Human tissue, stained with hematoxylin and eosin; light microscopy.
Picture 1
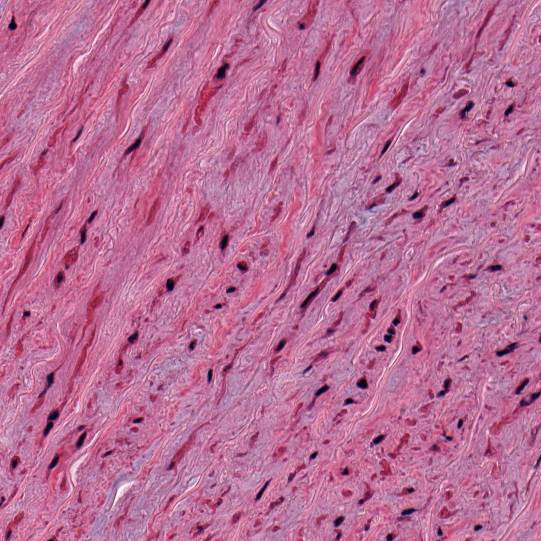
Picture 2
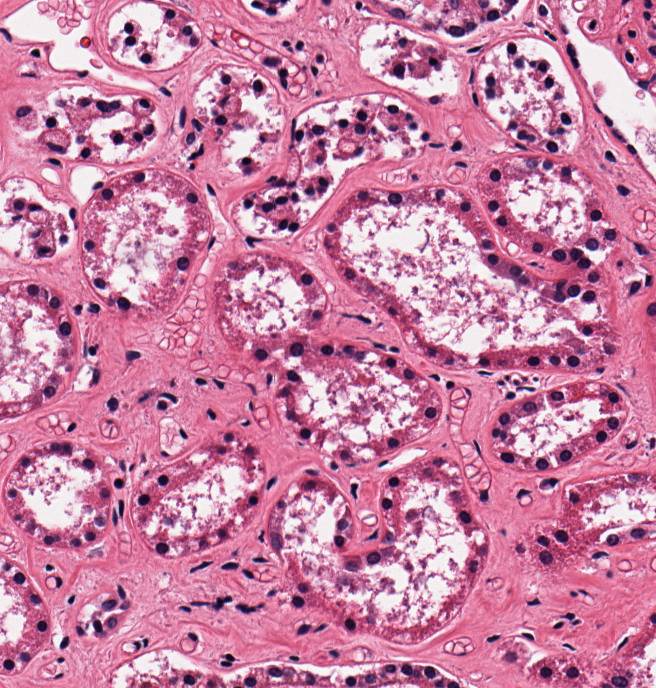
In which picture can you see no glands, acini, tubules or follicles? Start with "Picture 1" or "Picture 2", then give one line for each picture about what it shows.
Picture 1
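In picture 1: No epithelium or glands are present anywhere in the field.
In picture 2: Most tubular lumens are filled with pale, flocculent, granular material rather than being empty.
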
